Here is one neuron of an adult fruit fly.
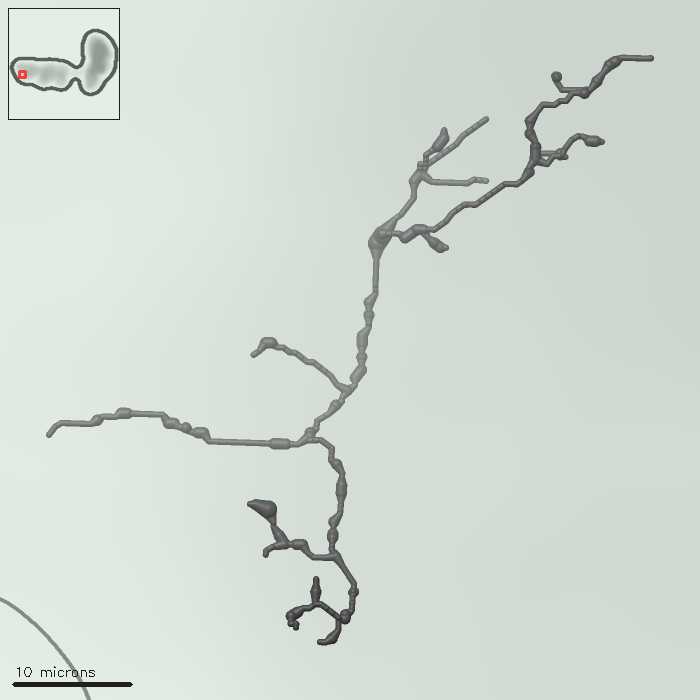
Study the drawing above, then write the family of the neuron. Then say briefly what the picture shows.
Its family is called class mechanosensory tactile. Its broad class is sensory neuron entering the nerve cord. No cell body is drawn. By the scale bar it is about 50 microns wide in this view.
